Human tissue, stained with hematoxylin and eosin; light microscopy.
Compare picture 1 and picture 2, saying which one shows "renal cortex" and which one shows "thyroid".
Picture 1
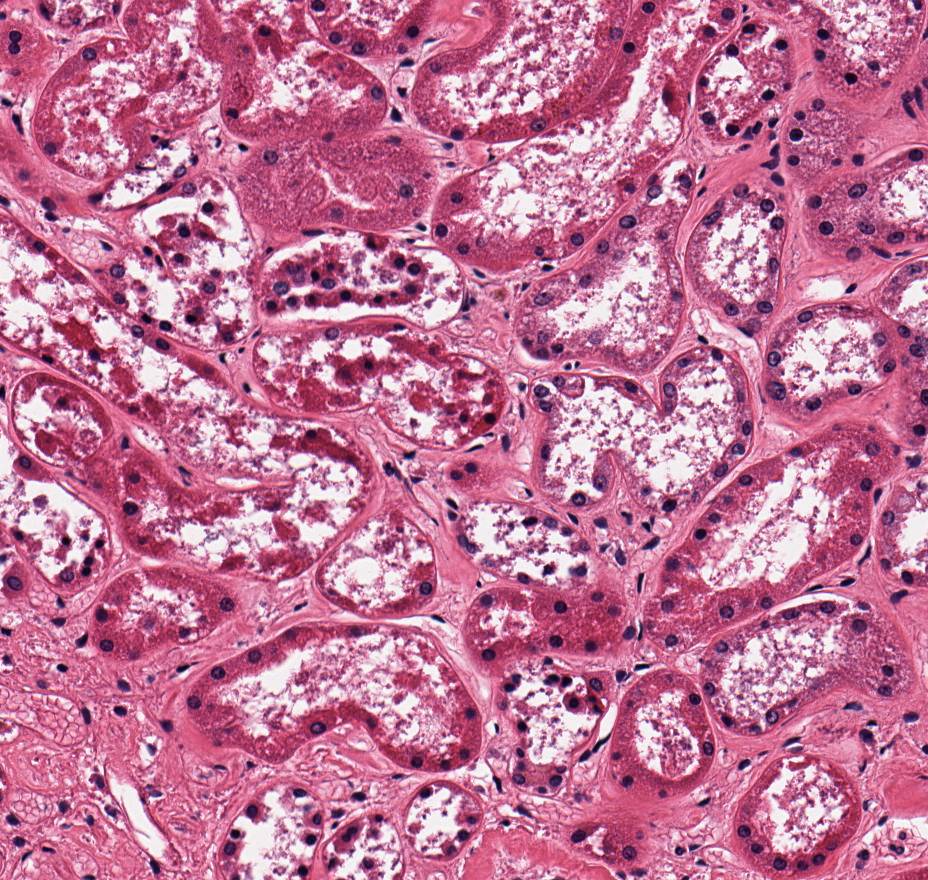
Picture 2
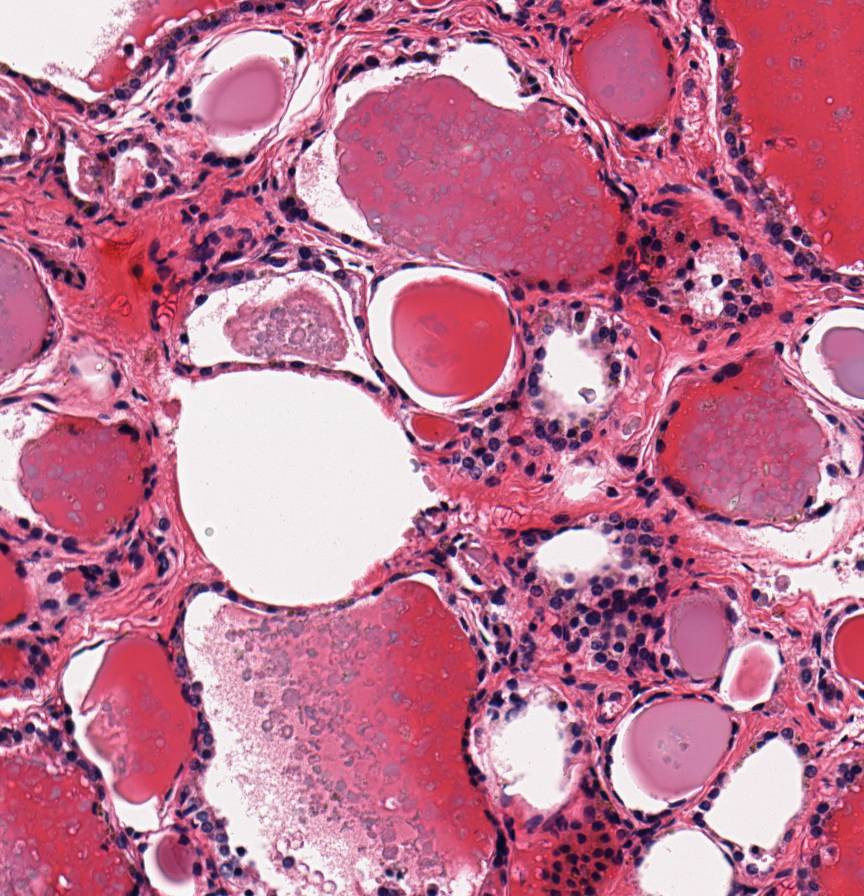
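Let's take them in turn: the first picture is renal cortex, and the second is thyroid. In the renal cortex, closely packed tubules are separated by narrow bands of interstitium, thin pink fibrous strands with scattered spindle-shaped nuclei. Its tubules have one layer of cuboidal to low columnar cells with plenty of granular eosinophilic cytoplasm and round dark nuclei toward the base. In the thyroid, look instead for rounded follicles of widely varying size, lined by flattened to low cuboidal cells with small, dark, fairly uniform nuclei.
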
